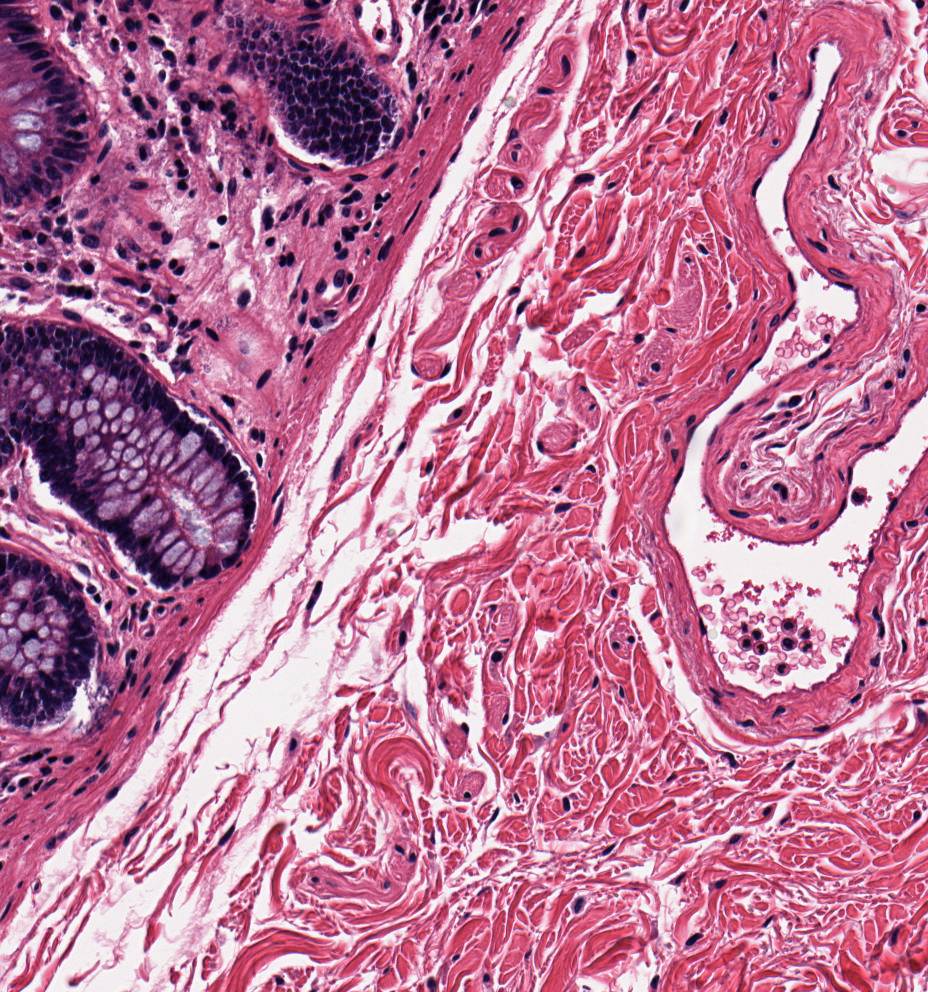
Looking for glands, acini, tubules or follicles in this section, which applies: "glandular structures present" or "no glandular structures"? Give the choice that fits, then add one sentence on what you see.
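Glandular structures present. The crypts along the left edge are crowded with goblet cells holding pale mucin vacuoles.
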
